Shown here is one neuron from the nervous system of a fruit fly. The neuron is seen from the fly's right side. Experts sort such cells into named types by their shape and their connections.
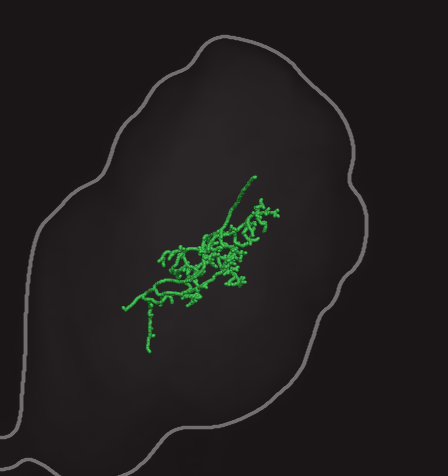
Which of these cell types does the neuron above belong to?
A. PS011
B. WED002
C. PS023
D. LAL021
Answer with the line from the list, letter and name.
D. LAL021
